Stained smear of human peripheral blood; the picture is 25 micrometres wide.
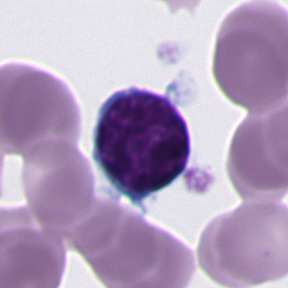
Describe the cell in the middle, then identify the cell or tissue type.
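See how dense and dark purple the chromatin is, and coarsely clumped too. There are no nucleoli in the nucleus and no granules in the cytoplasm. Along the lower edge, small pale blue tags project from the cell. That's a typical lymphocyte.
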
